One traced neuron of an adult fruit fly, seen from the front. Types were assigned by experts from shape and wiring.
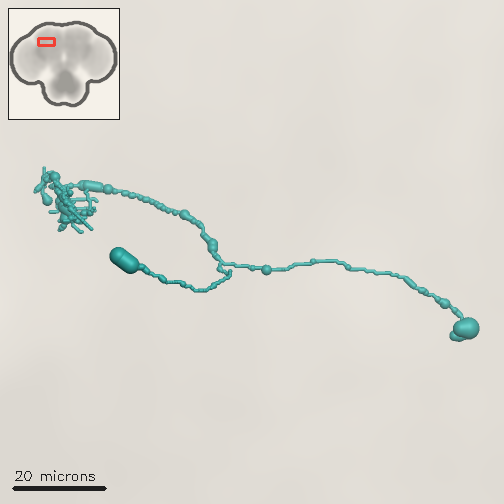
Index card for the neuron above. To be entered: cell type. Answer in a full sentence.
The cell type is TuBu02.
